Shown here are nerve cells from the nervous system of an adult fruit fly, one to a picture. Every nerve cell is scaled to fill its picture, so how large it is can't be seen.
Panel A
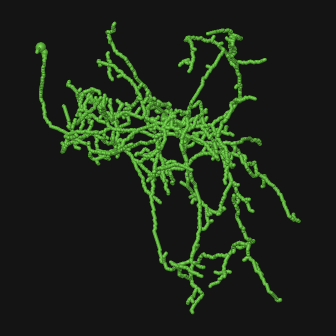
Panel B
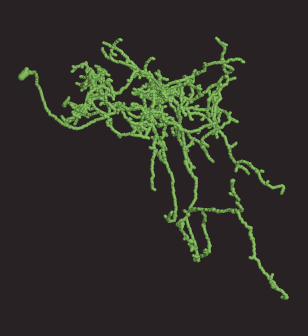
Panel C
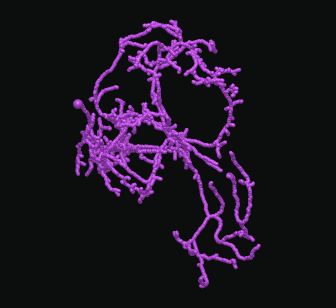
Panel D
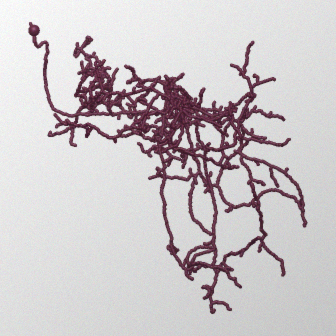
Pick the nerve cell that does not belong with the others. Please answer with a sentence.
Panel C is the odd one out.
